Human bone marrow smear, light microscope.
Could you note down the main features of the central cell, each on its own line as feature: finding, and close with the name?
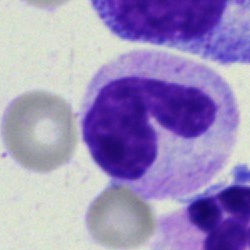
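Nucleus: toward left side of cell.
Chromatin: dark purple, condensed into clumps.
Cytoplasm: pale lilac-pink.
Granulation: fine and faint only.
Cell: band neutrophil.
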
